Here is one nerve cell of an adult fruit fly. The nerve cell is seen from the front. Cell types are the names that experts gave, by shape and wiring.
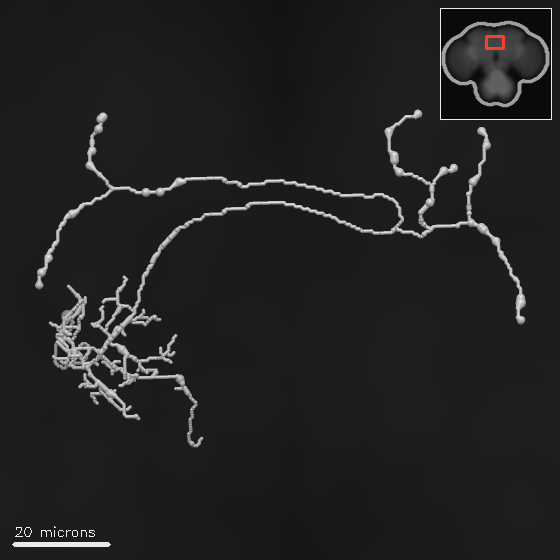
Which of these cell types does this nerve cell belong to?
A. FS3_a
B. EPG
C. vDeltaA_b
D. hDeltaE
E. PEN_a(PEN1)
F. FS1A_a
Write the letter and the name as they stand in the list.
F. FS1A_a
